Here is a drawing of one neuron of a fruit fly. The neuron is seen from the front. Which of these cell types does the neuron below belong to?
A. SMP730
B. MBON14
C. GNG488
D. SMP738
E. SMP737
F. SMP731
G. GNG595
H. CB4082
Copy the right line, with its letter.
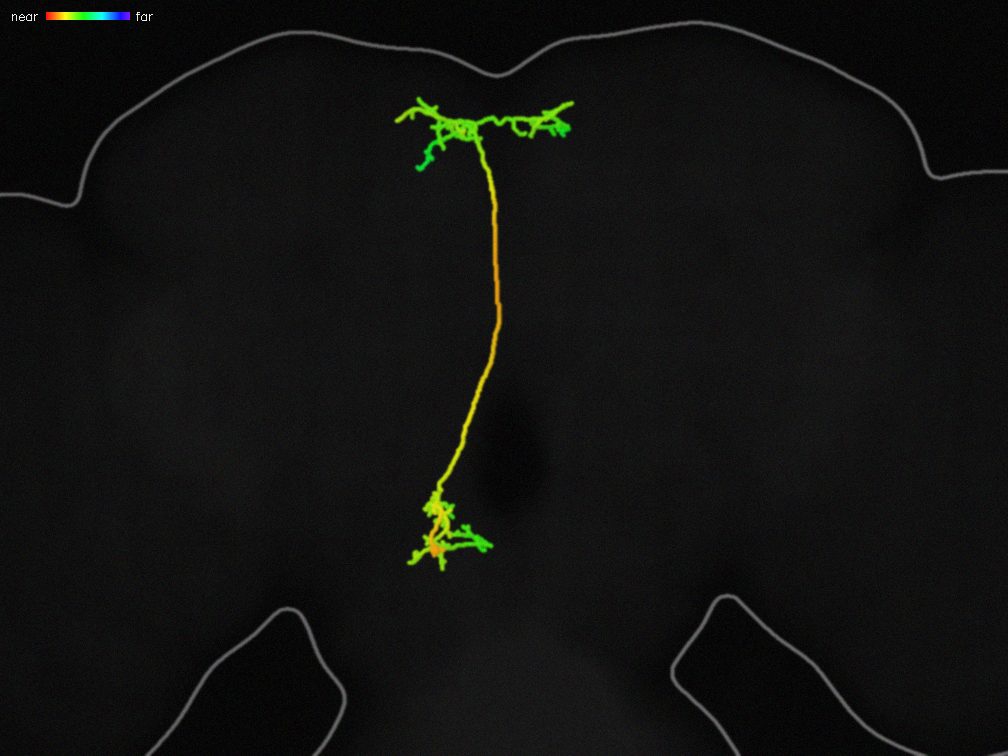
A. SMP730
